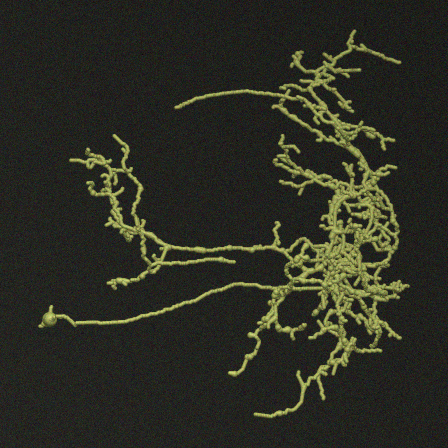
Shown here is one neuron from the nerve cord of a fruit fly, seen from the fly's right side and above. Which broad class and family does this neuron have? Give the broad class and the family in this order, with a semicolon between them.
nerve-cord intrinsic neuron; hemilineage 20A.22A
